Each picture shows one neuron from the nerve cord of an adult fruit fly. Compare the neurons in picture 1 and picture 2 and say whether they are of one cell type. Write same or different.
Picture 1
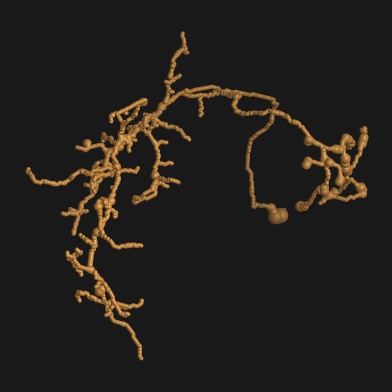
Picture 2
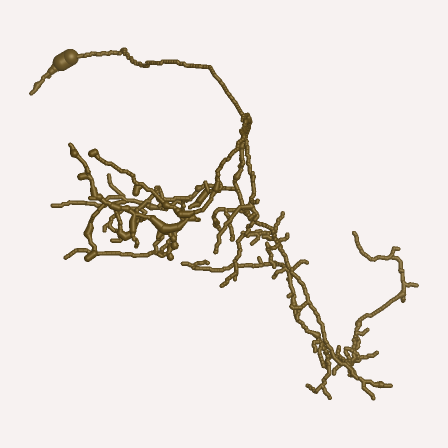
different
